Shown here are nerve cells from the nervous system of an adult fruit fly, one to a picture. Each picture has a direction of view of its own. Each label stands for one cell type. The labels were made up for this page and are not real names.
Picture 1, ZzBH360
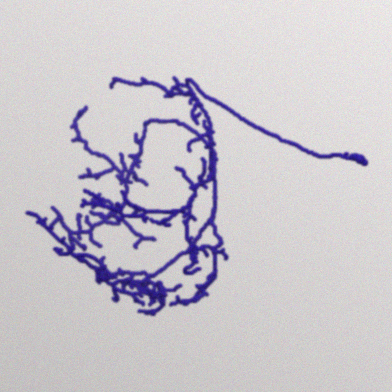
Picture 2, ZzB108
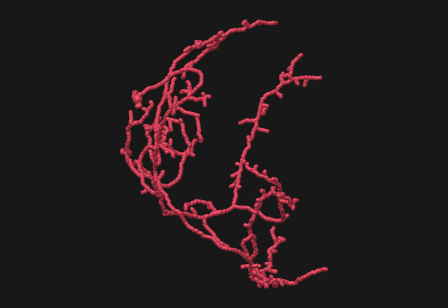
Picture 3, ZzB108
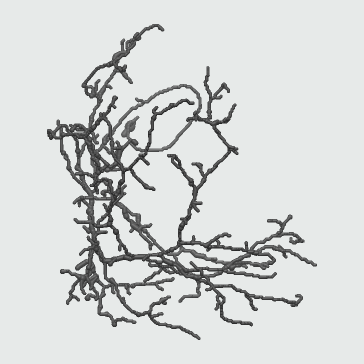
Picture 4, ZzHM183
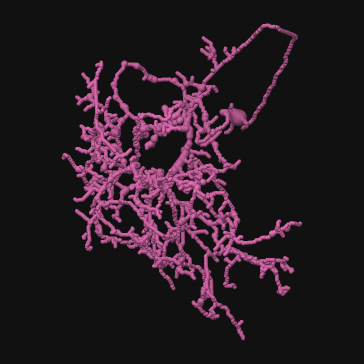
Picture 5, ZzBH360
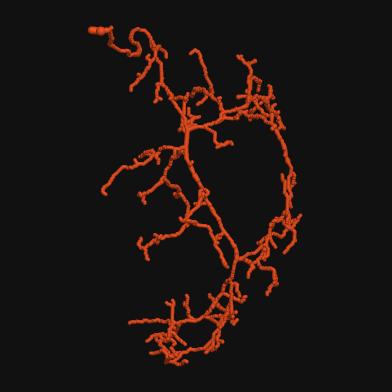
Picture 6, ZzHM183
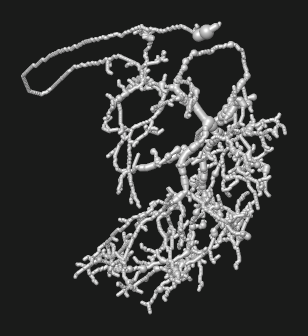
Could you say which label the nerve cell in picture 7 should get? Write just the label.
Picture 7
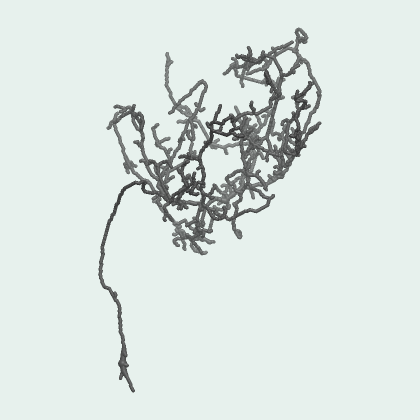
ZzHM183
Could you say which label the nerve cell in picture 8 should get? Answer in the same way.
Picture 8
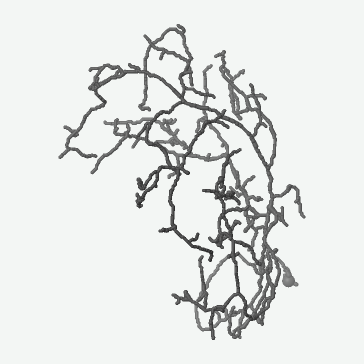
ZzB108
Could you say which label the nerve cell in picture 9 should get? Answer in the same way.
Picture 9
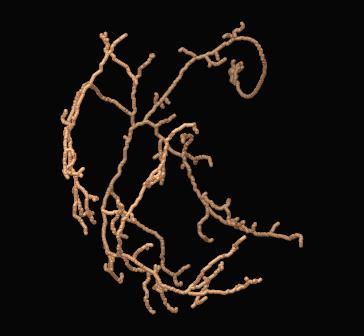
ZzB108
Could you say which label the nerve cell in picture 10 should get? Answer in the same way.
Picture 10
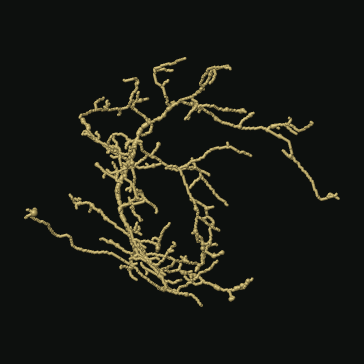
ZzBH360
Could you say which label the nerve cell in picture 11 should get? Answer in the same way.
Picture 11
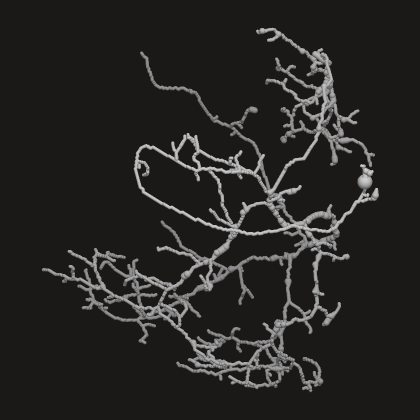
ZzB108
